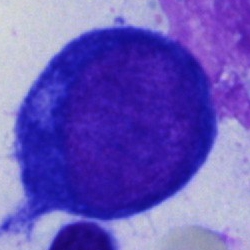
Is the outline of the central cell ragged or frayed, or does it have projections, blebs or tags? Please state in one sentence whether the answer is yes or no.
Yes, the edge of this cell is rough, not smooth.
